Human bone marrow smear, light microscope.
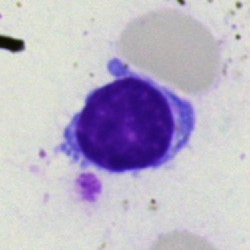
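Lymphocyte, the cell in the middle. Its chromatin is deep purple, dense and fairly even, and the cytoplasm, with no granules seen, is widest to the right of the nucleus. The outline is ragged, with small blue blebs at the edge, one at the top beside the red cell.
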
